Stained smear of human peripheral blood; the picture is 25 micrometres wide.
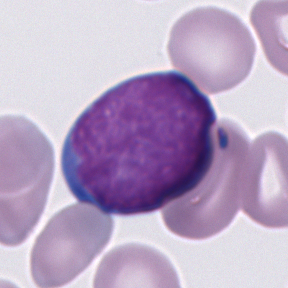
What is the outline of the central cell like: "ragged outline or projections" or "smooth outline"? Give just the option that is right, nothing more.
Smooth outline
